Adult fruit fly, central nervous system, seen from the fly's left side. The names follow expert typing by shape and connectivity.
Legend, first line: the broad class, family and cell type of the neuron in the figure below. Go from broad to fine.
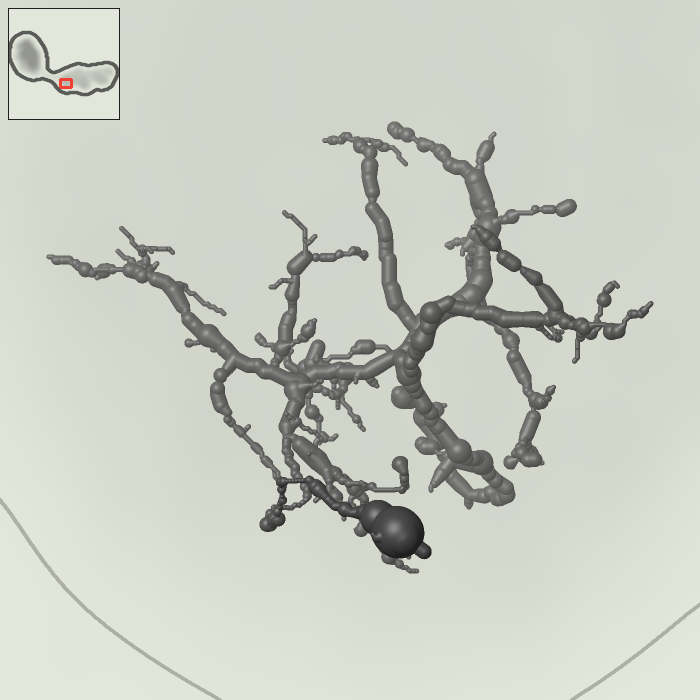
nerve-cord intrinsic neuron; hemilineage 13B; IN13B023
